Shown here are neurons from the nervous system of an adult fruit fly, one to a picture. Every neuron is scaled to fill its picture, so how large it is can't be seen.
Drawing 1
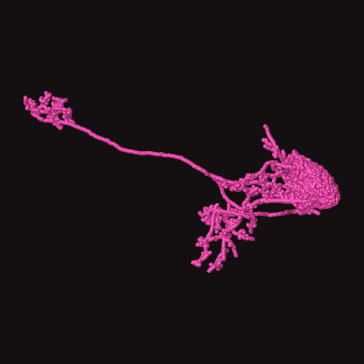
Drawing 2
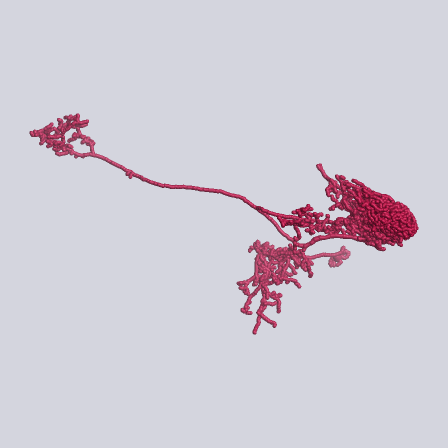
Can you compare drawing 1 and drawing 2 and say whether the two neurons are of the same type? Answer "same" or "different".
same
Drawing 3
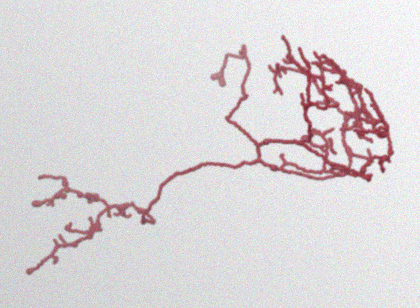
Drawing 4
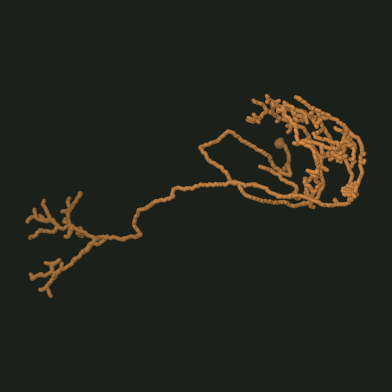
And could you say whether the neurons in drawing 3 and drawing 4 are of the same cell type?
same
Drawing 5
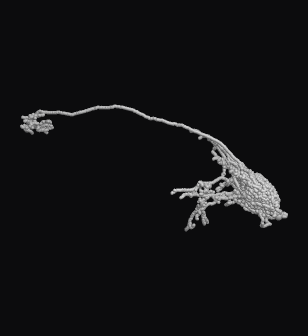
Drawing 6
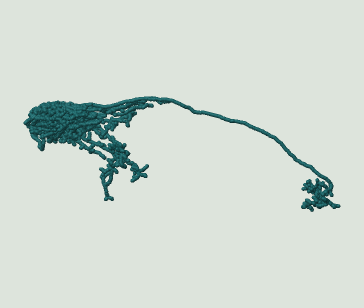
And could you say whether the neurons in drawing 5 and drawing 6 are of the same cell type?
same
